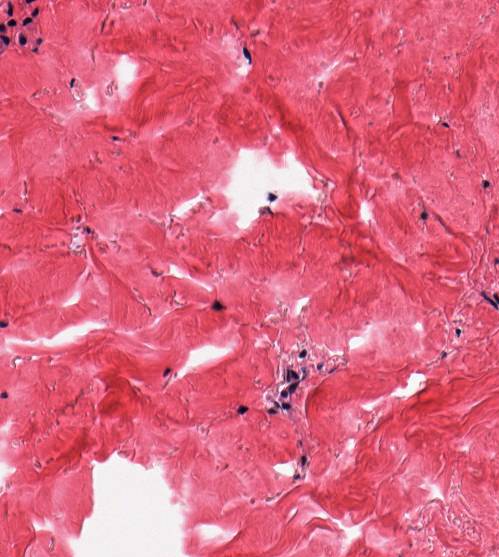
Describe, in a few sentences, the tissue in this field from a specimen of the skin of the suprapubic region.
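First, the fibres: dense, deeply eosinophilic collagen bundles fill the whole field. Second, their arrangement: the thick bundles run in haphazard, interlacing directions, not in one parallel line. Third, the cells: they are sparse, with only scattered small, dark, elongated nuclei between the bundles. Last, a small group of dark nuclei sits at the top left corner.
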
